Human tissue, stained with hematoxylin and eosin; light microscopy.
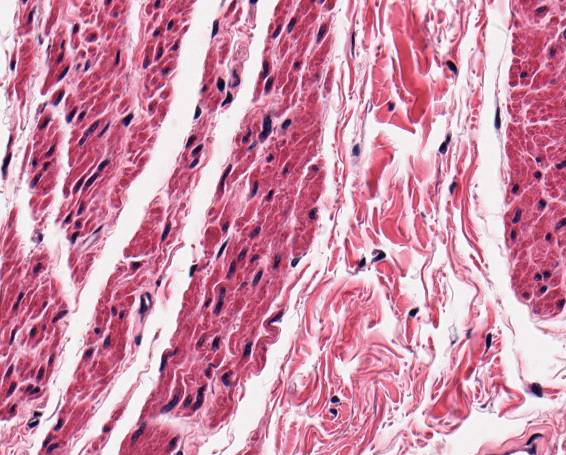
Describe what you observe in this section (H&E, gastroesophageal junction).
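Within the muscle bands, the nuclei are elongated and dark purple, oriented lengthwise along the fibres. Loose, wavy, pale pink collagen fibres occupy the centre-right of the field and contain only sparse nuclei. A separate block of muscle with dark nuclei lies at the right edge. No epithelial lining is present in any part of the field.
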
